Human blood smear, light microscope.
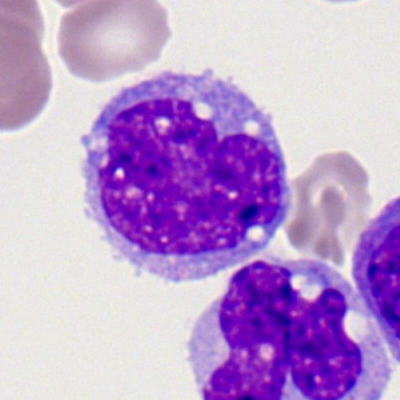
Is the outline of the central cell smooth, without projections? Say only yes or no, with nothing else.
No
